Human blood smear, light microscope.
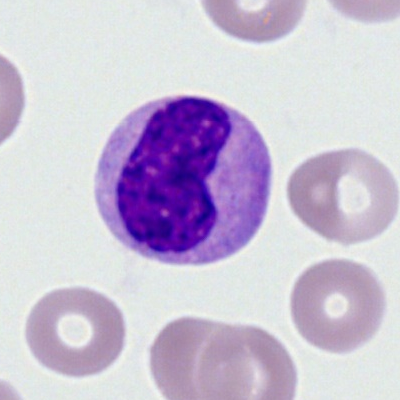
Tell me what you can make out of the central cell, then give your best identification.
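The nucleus is kidney-shaped, with a notch on its right side, and it lies toward the left of the cell. Its chromatin is coarse and clumped. The cytoplasm forms its widest band on the right side. The cell is a band neutrophil.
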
